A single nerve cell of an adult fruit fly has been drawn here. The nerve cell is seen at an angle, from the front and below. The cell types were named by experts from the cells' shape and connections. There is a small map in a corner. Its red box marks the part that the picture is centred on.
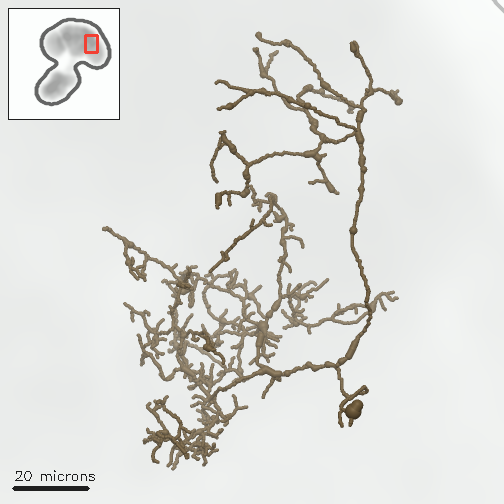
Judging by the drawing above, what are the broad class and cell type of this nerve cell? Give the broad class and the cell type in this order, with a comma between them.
central-brain intrinsic neuron, CB2373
